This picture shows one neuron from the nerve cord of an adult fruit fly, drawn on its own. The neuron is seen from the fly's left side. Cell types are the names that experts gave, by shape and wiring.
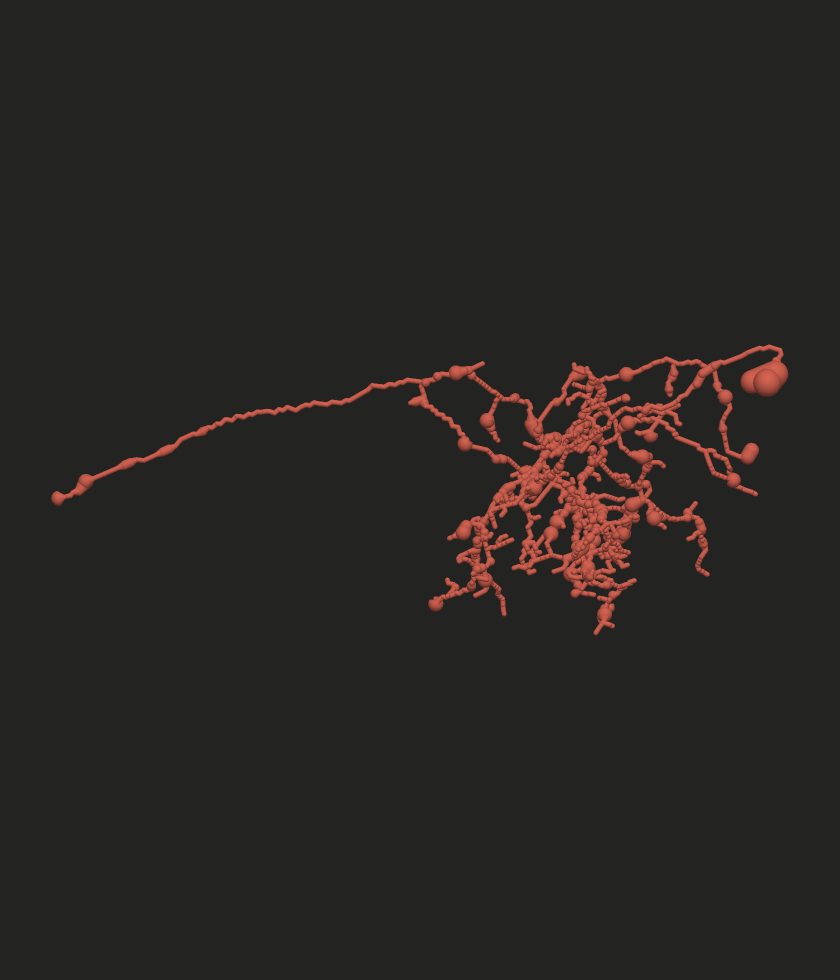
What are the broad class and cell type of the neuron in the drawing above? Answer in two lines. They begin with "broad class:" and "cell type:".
broad class: nerve-cord intrinsic neuron
cell type: INXXX440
